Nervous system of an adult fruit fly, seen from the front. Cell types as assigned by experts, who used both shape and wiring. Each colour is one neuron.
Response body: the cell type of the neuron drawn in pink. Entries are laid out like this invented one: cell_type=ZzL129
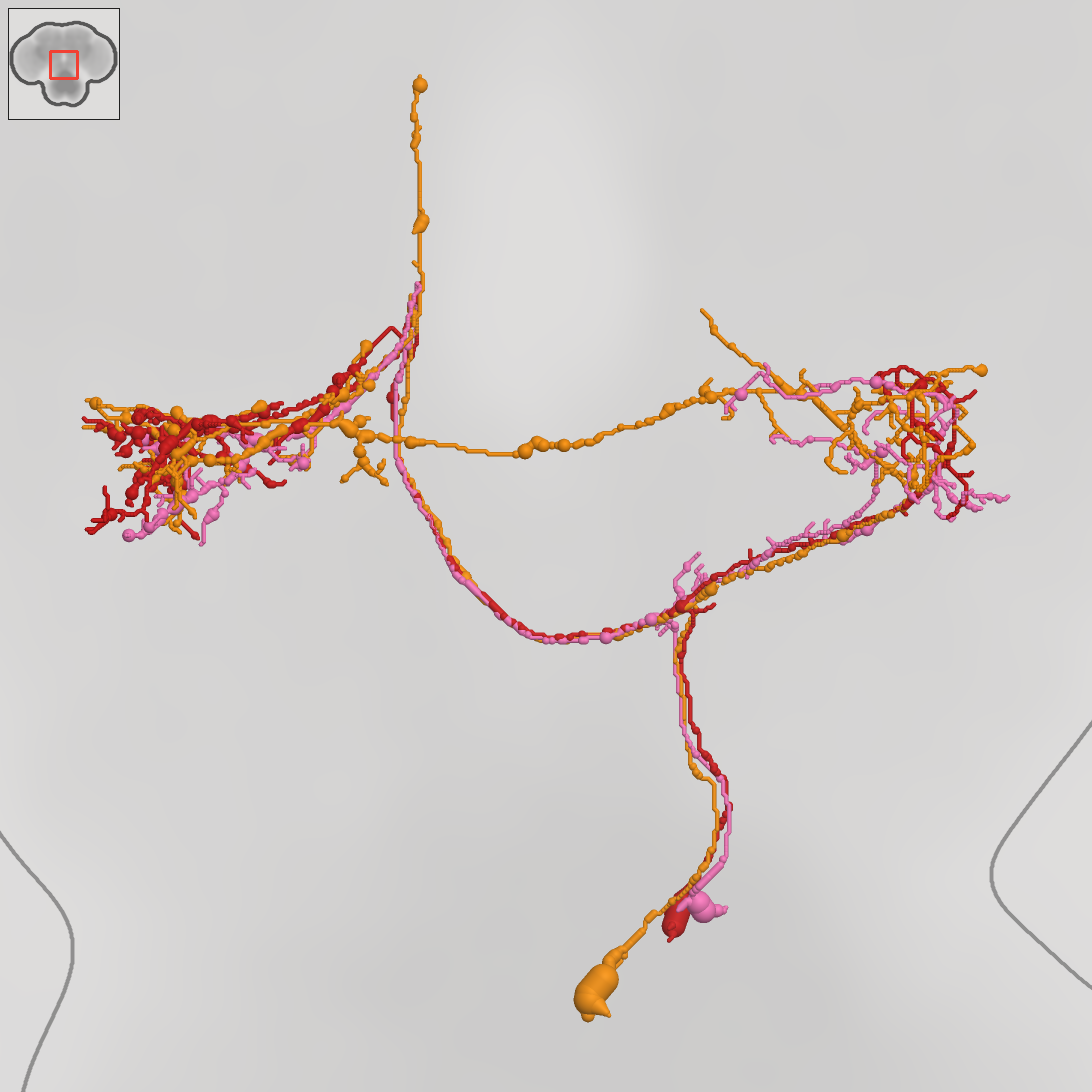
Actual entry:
cell_type=AMMC007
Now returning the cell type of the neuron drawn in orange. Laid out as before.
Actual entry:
cell_type=AMMC006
